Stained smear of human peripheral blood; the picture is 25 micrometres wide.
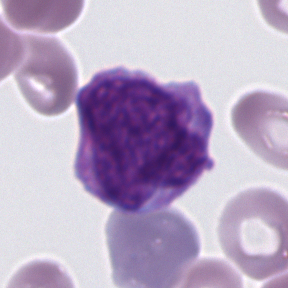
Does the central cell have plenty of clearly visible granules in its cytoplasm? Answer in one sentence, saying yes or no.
No, visible granules are absent from the cytoplasm of this cell.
